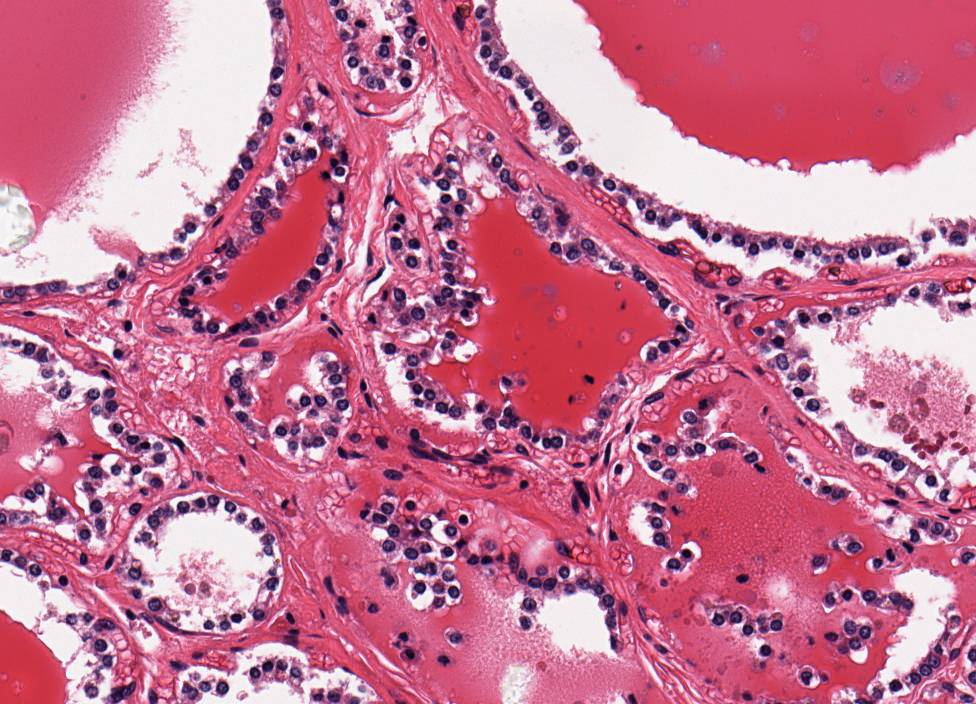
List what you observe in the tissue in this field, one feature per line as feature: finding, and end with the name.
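Arrangement: closely packed follicles of varying size
Septa: thin pink fibrous bands of connective tissue between follicles
Septal nuclei: scattered, elongated, spindle-shaped
Colloid: homogeneous deep pink, filling most lumens
Lower left: round follicle, largely white lumen, only faint pink granular material
Name: thyroid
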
